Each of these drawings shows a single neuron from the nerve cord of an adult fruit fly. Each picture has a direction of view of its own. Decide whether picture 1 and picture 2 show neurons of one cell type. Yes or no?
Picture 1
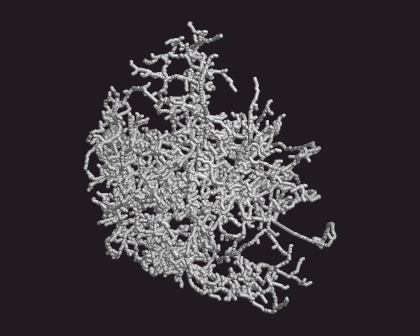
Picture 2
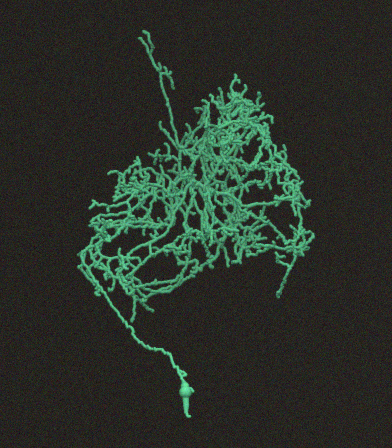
no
